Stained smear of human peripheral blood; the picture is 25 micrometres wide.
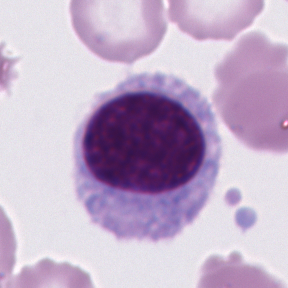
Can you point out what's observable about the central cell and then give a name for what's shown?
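Notice the nucleus here: a smooth oval, with no indentation and no lobes. You won't make out any distinct nucleoli in it. The cytoplasm is pale greyish blue, mottled and slightly foamy in texture. There are no coarse red or purple granules in it. That's a hairy cell.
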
